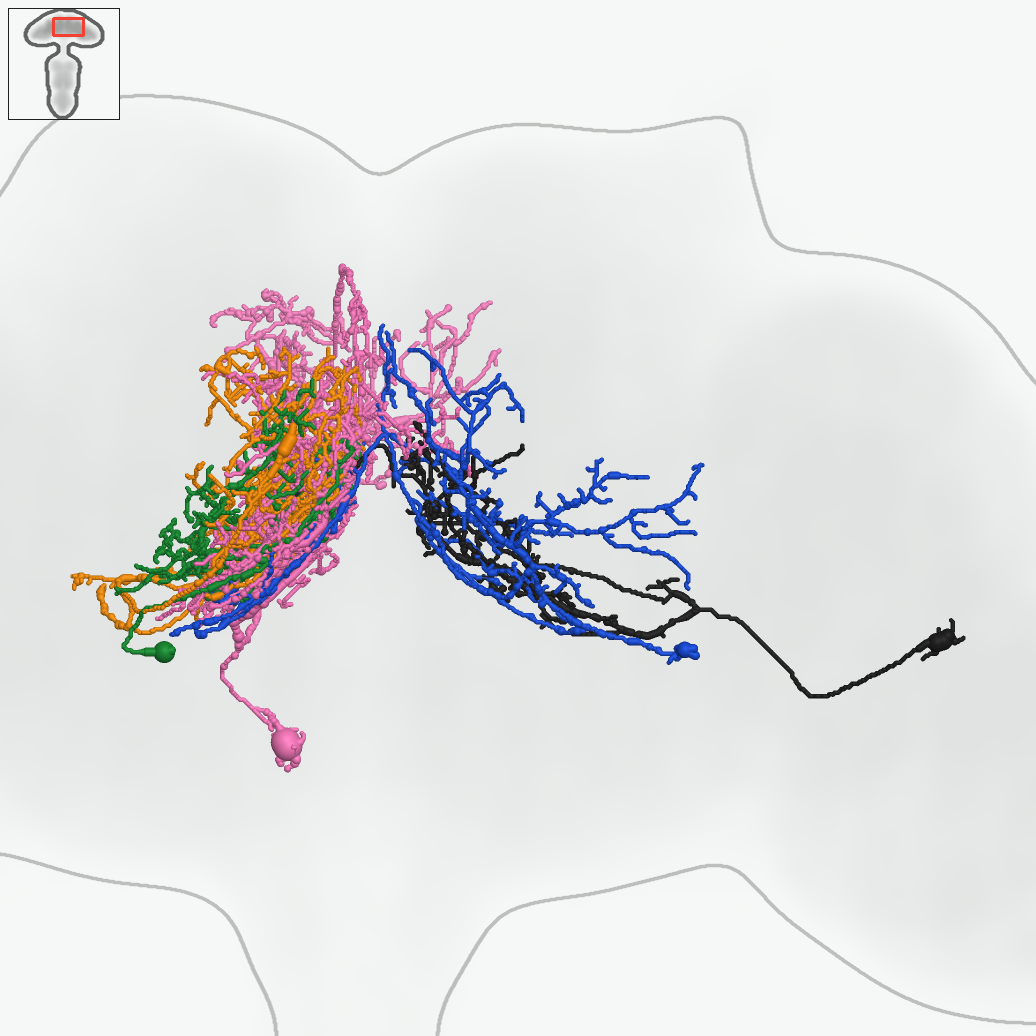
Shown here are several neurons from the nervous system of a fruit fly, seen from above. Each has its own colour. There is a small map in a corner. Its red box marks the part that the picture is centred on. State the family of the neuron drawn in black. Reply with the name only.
hemilineage SLPpl1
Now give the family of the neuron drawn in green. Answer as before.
hemilineage SMPpd2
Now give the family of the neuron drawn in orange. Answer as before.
hemilineage SMPpd1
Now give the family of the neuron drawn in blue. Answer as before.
hemilineage SMPpd2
